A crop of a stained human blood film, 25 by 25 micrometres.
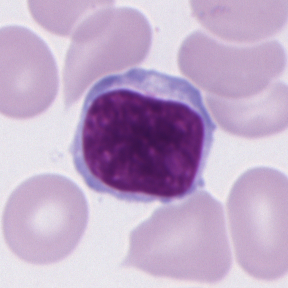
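Typical lymphocyte in a stained smear of human peripheral blood. First, size: the cell is about 1.75 times as wide as a red cell that lies whole in the picture. Second, the nucleus is a single undivided mass without lobes and fills about 70% of the cell's area. Third, its chromatin is dense and coarsely clumped, with small paler patches between the clumps. Last, the cytoplasm is pale blue, its rim widest above the nucleus.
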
